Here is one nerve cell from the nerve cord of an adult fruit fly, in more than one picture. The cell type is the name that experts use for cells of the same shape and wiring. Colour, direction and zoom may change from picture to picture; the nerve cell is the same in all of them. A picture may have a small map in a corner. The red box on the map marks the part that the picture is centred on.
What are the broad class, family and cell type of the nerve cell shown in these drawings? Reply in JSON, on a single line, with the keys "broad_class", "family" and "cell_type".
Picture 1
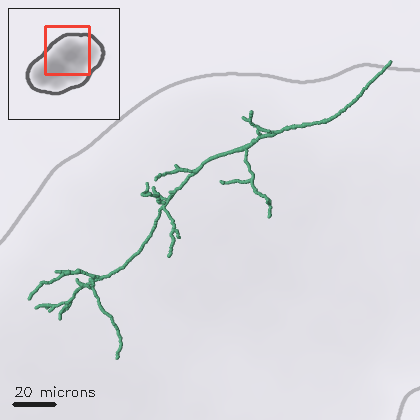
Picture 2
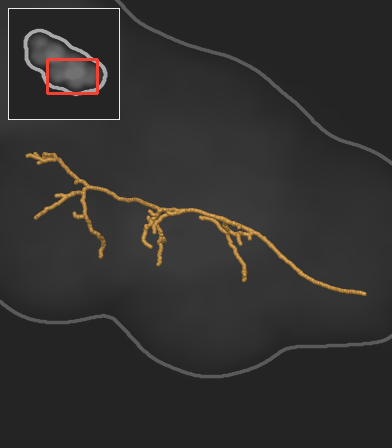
{"broad_class": "descending neuron", "family": "hemilineage LB3", "cell_type": "DNge043"}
